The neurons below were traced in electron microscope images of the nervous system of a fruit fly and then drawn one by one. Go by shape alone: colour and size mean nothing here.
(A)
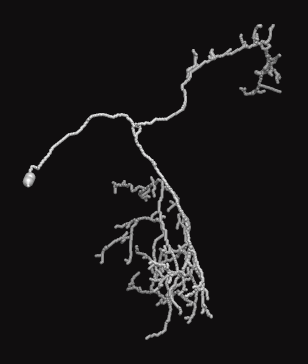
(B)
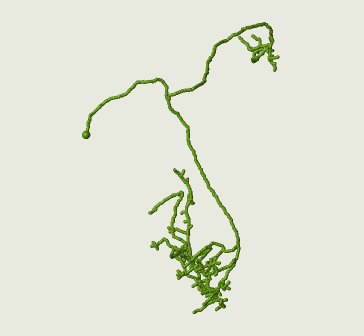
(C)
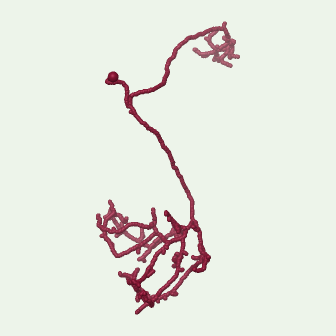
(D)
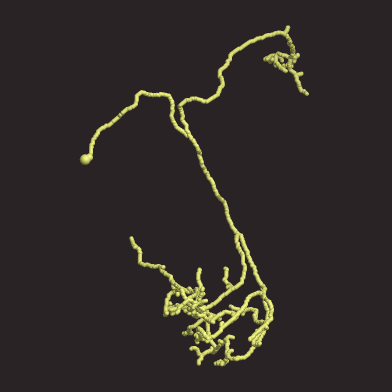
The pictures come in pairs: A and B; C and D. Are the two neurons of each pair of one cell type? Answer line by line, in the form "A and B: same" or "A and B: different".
A and B: same
C and D: same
